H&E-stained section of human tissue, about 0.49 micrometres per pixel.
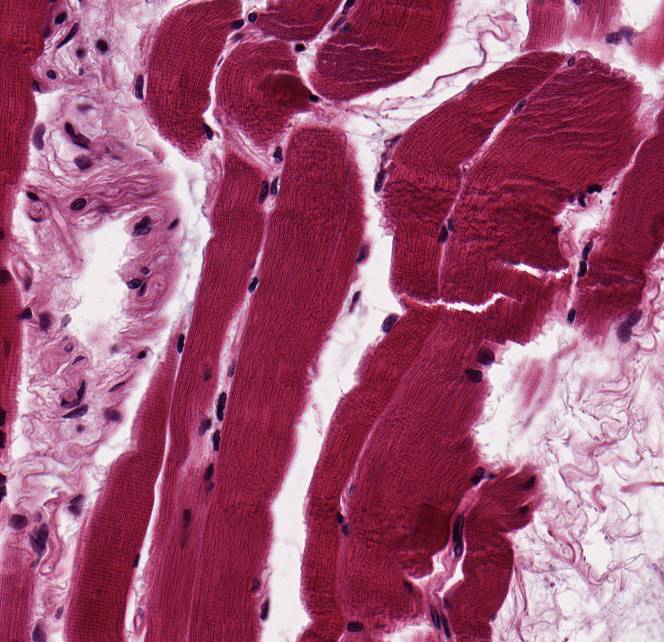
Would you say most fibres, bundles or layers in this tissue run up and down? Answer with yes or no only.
Yes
